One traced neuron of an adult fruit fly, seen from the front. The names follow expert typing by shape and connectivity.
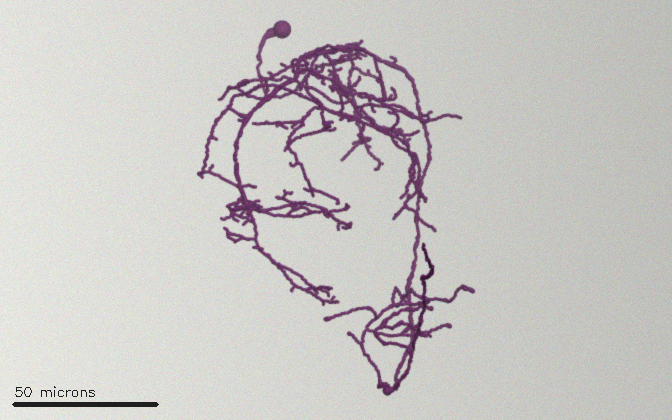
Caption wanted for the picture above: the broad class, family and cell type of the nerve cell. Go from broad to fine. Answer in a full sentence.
An ascending neuron of hemilineage 17B, type AN17B013.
